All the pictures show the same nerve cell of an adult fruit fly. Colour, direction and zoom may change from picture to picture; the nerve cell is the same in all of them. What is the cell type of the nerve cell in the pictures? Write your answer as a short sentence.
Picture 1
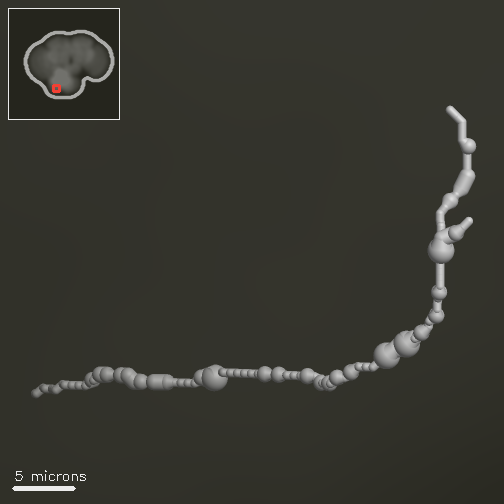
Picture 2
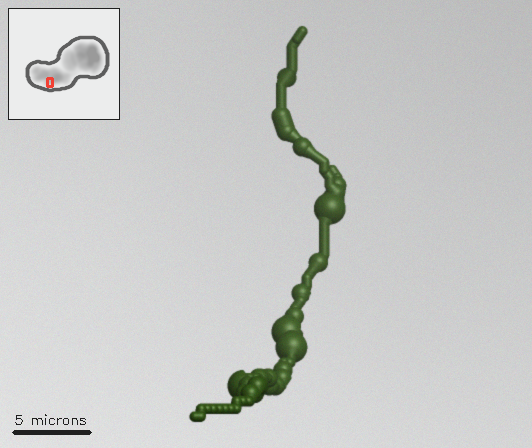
The cell type is SNta25.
